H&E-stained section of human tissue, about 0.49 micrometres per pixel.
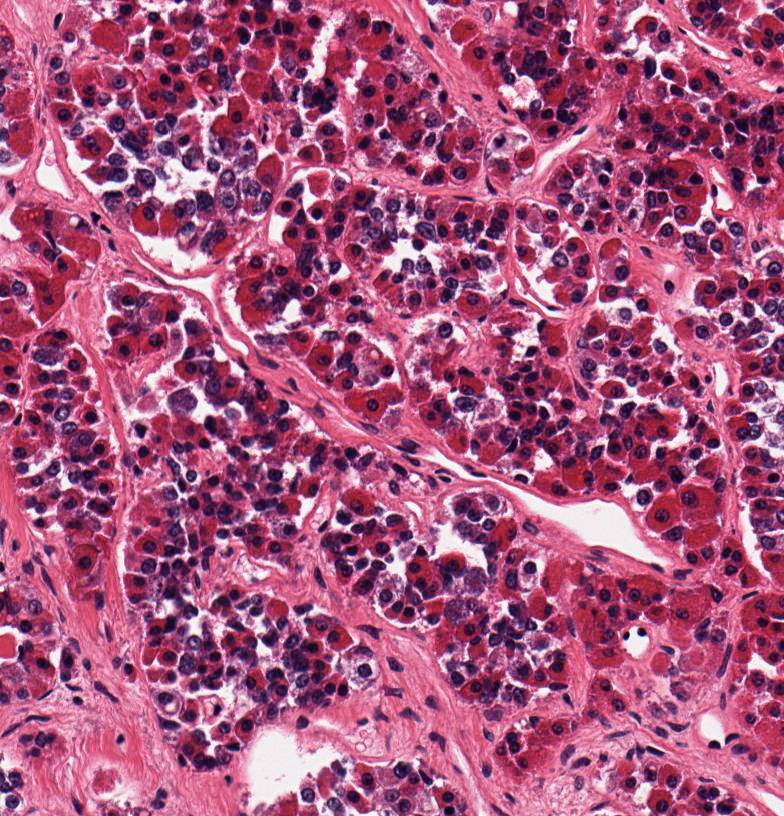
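Pituitary, H&E. Cells packed in rounded nests and cords throughout, separated by thin pink fibrous septa. Within nests, cells with bright red cytoplasm intermingle with purple or pale ones. Nested-cell nuclei round, dark, mostly central. Septa: scattered elongated spindle-shaped nuclei along their length.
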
